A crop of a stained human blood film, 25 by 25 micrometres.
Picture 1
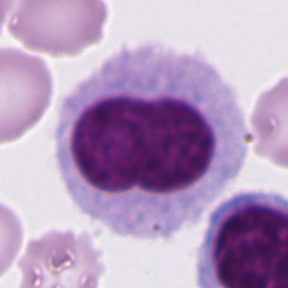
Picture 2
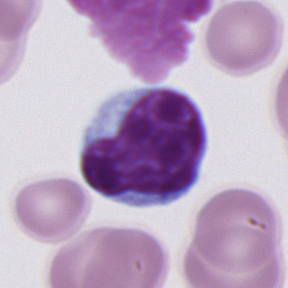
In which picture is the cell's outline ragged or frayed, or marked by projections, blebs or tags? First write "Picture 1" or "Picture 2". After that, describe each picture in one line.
Picture 1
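What picture 1 shows: The cell's edge is ragged and fuzzy rather than smooth.
What picture 2 shows: The cell outline is round and smooth, without projections.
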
